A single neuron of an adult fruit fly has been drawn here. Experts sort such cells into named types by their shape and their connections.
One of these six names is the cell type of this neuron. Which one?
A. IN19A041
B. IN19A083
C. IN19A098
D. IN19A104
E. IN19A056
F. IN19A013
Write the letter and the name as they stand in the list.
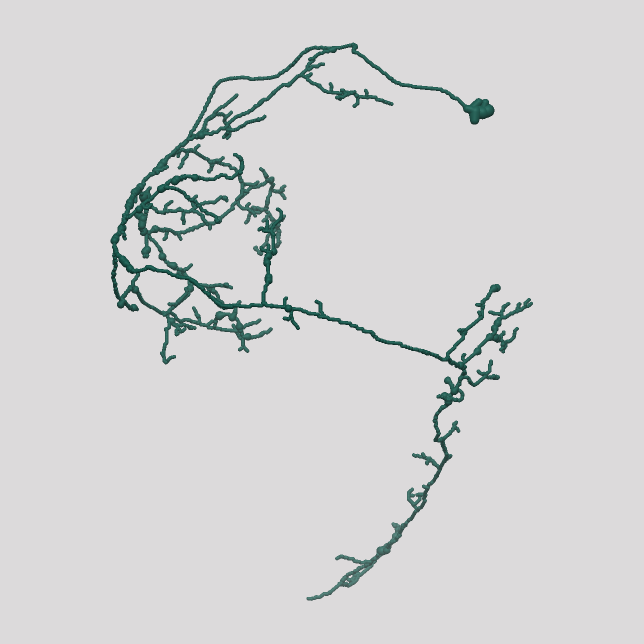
B. IN19A083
